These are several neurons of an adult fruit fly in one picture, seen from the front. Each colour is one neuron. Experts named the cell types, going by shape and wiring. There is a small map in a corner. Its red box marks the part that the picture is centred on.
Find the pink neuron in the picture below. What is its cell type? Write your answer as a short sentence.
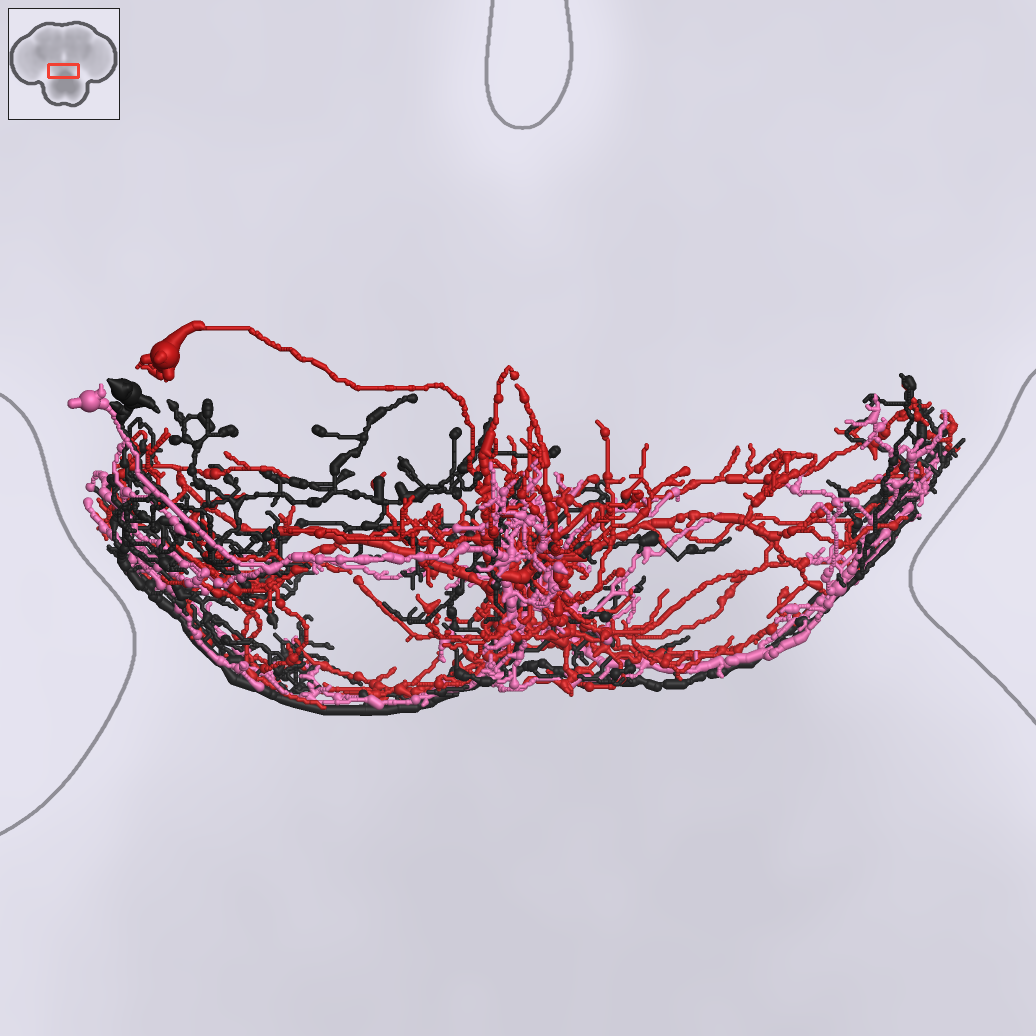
The cell type is GNG243.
